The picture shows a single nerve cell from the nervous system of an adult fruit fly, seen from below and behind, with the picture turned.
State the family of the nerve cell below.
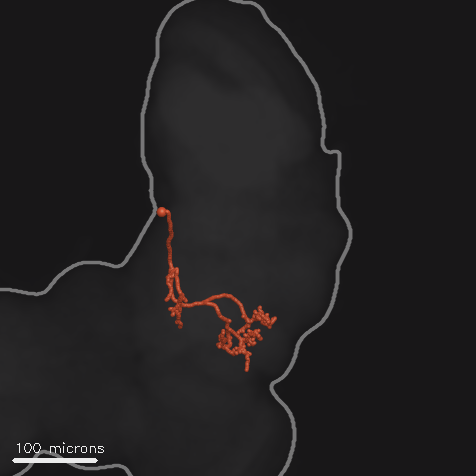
hemilineage DM6_posterior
